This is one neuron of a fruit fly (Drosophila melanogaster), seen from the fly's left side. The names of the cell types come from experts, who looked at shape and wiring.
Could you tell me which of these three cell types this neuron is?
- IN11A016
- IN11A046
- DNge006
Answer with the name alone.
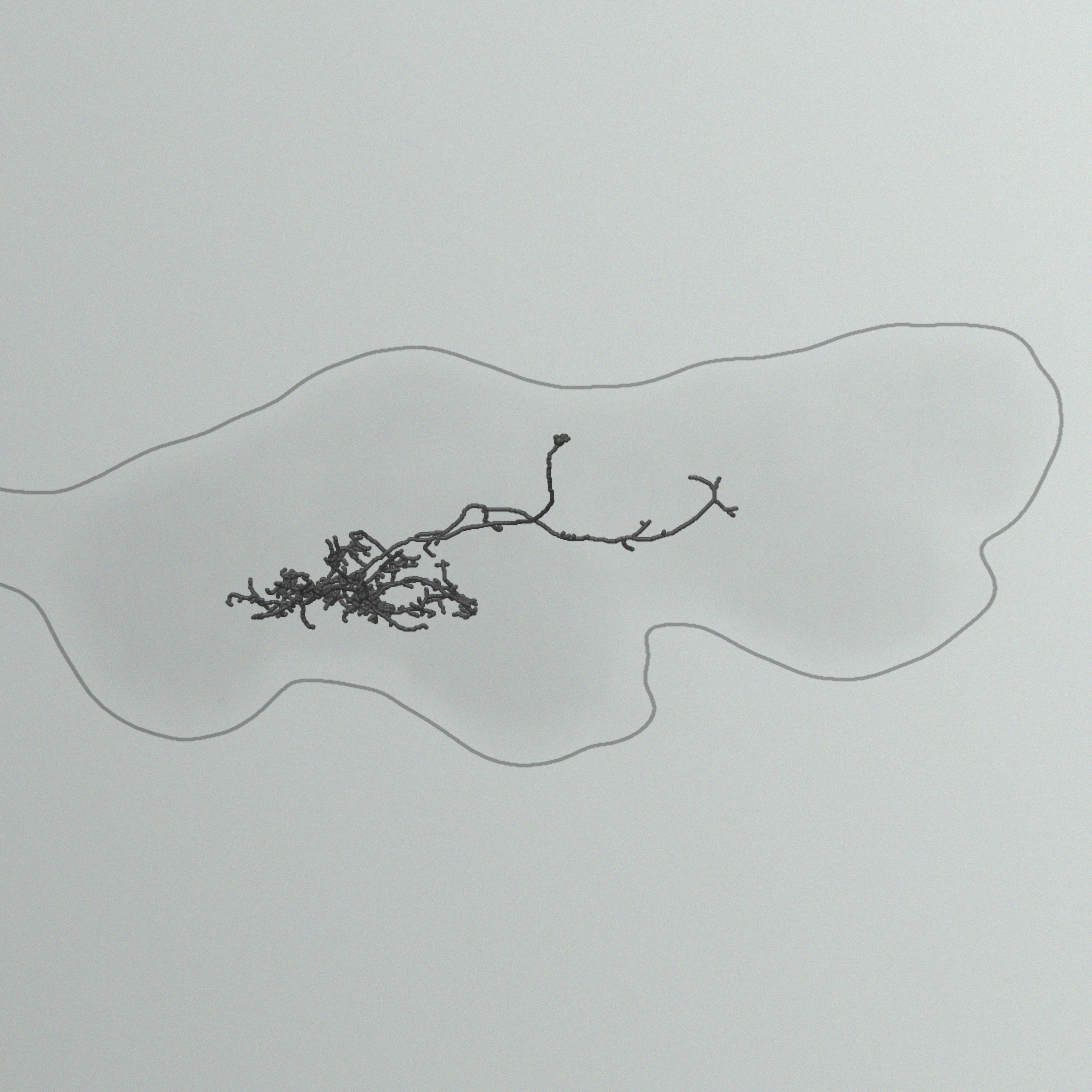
IN11A016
